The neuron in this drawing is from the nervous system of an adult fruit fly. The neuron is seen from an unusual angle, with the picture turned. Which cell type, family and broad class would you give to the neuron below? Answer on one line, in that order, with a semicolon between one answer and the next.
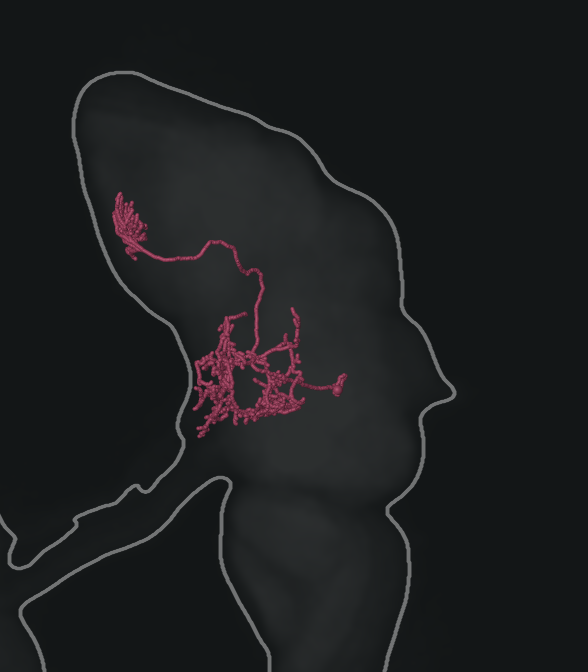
LoVC13; hemilineage MX3; visual centrifugal neuron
